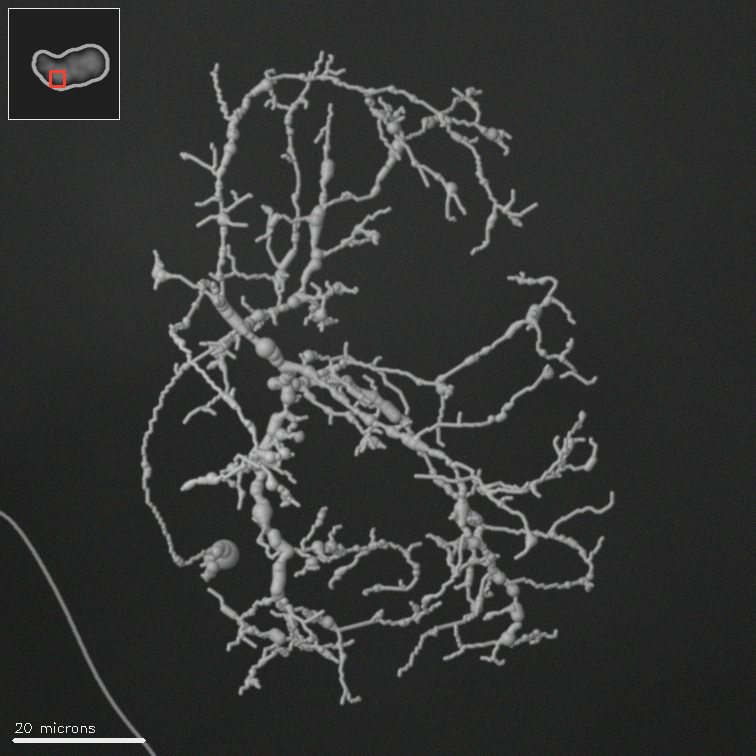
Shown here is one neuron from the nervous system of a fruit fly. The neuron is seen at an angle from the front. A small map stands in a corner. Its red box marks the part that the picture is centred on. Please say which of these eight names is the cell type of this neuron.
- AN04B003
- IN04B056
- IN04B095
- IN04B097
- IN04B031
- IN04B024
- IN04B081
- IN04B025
IN04B095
